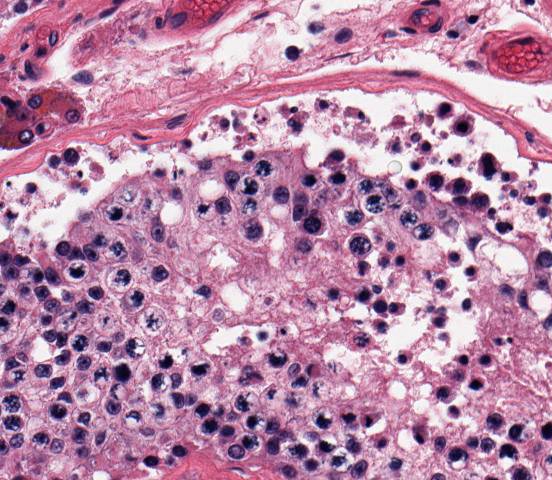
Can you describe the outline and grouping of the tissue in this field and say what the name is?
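Many cells in the mass are large and round; their nuclei show coarse, clumped, thread-like chromatin. In the middle of the cellular mass, the cytoplasm between nuclei is pale pink and wispy. Small round clear vacuoles are scattered through the mass, mostly in its middle and upper parts. No fat cells are present. The tissue is testis.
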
